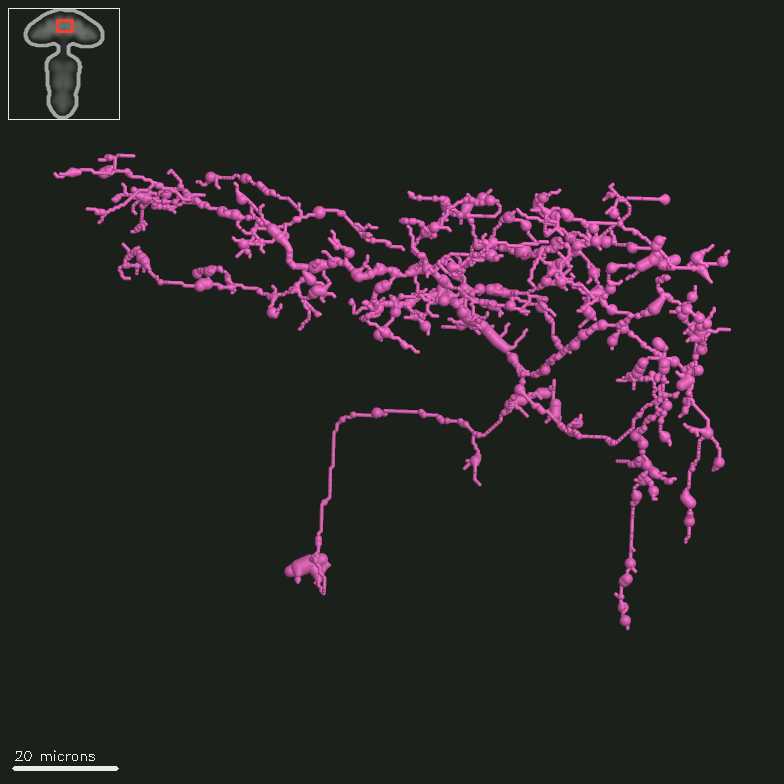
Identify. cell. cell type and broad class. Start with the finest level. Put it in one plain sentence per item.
The cell type is GNG213.
The broad class is central-brain intrinsic neuron.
